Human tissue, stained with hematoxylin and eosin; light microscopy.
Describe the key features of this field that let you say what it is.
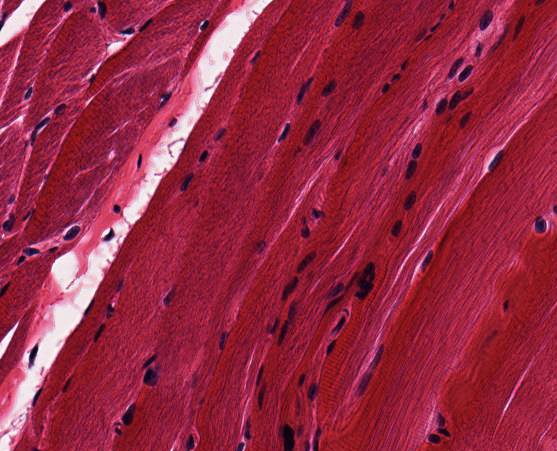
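Mainly skeletal muscle. Long fibres cut lengthwise fill the field, running diagonally from lower left to upper right; fibre cytoplasm is a deep, fairly even eosin red.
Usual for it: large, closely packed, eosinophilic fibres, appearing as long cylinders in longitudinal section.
Nuclei dark purple, oval to elongated, long axis parallel to the fibres. Upper left: a band of pale, loose connective tissue with white spaces runs between groups of fibres.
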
